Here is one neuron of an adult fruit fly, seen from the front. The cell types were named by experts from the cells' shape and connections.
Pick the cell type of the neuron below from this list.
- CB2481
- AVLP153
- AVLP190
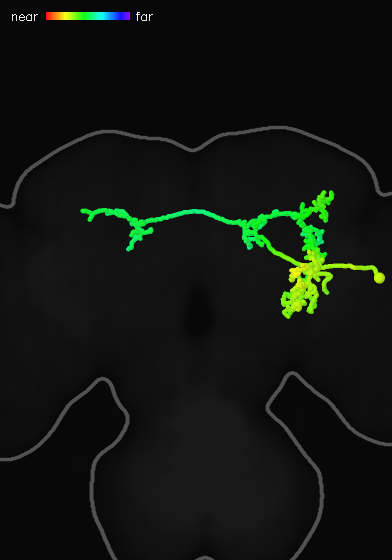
AVLP190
